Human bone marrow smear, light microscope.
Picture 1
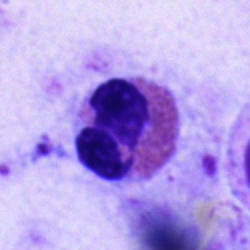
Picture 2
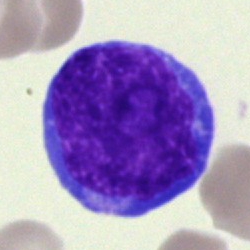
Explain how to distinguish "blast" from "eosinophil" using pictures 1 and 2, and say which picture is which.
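The eosinophil is in picture 1, and the blast is in picture 2. Both cells have a smooth, rounded outline. In the eosinophil, the nucleus lies toward the left side of the cell, and its chromatin is dense and stains dark purple, with no nucleoli to be seen.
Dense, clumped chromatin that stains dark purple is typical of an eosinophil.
The blast's chromatin, by contrast, is purple with a fine, patchy, stippled pattern rather than coarse dense blocks.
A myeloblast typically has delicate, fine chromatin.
The blast's cytoplasm forms only a scant rim of deep blue, widest at the lower left of the cell, and shows neither granules nor vacuoles.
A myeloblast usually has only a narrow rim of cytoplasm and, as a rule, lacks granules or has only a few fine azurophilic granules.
At the right edge of picture 1, part of another cell is cut off.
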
